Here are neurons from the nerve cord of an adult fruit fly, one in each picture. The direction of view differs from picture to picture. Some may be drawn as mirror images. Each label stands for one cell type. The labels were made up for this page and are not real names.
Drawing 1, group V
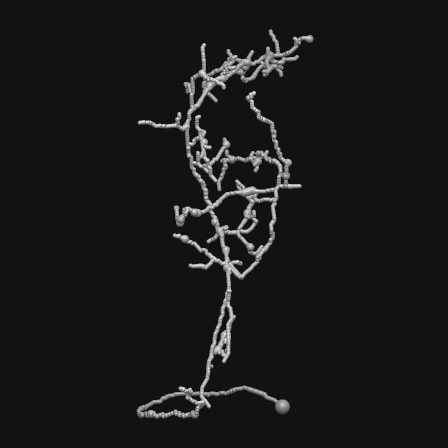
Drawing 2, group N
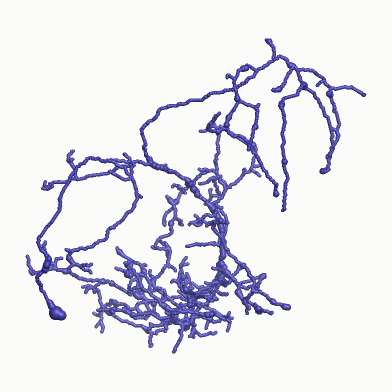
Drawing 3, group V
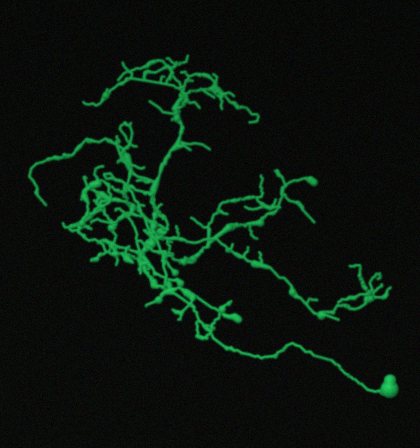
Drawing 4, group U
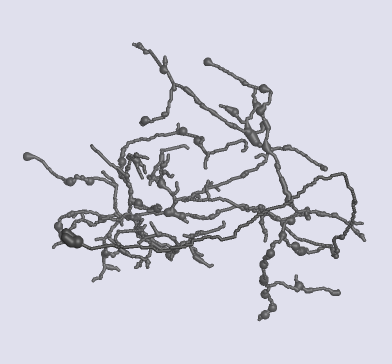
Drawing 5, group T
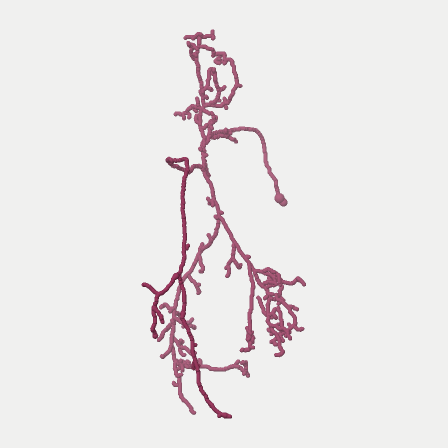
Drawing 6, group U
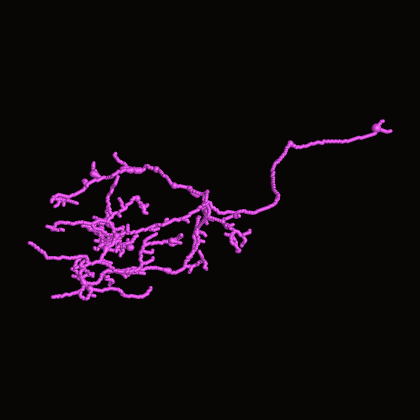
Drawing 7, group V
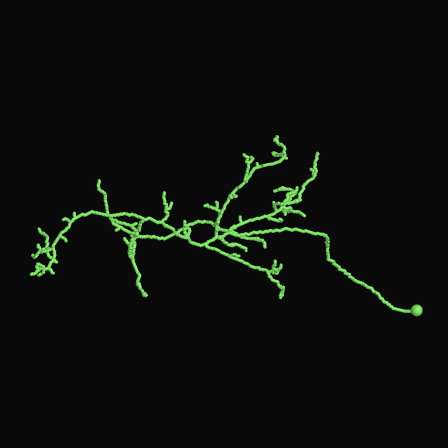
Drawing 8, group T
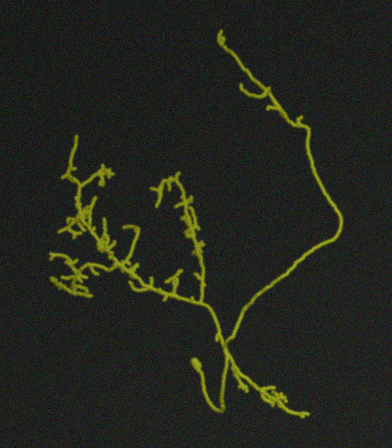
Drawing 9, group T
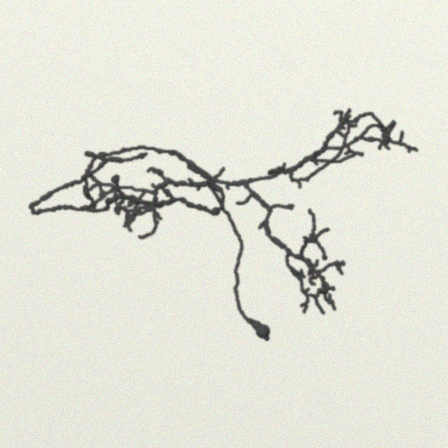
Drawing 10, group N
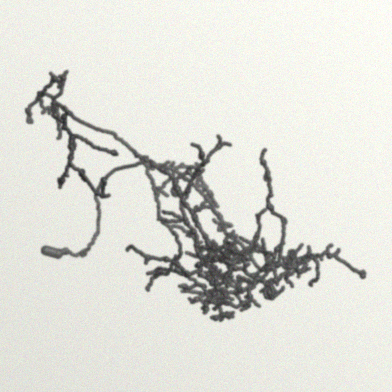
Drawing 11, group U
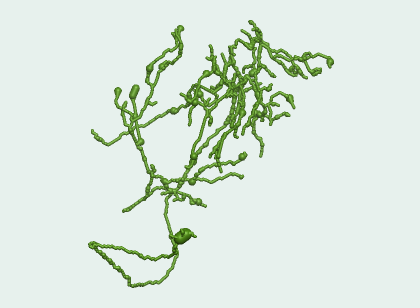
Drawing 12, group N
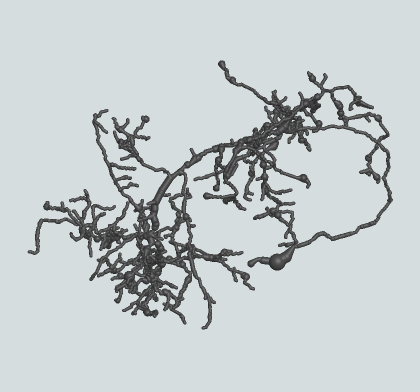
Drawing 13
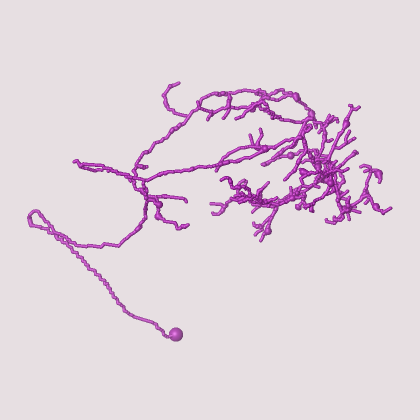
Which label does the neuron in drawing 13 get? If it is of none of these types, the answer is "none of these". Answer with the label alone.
group U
